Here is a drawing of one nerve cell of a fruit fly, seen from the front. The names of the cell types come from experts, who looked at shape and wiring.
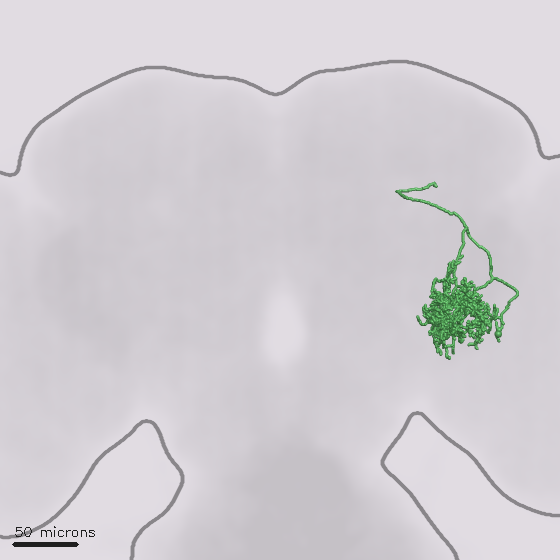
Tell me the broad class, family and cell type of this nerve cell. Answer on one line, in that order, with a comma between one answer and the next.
central-brain intrinsic neuron, hemilineage VLPl&p2_lateral, AVLP103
